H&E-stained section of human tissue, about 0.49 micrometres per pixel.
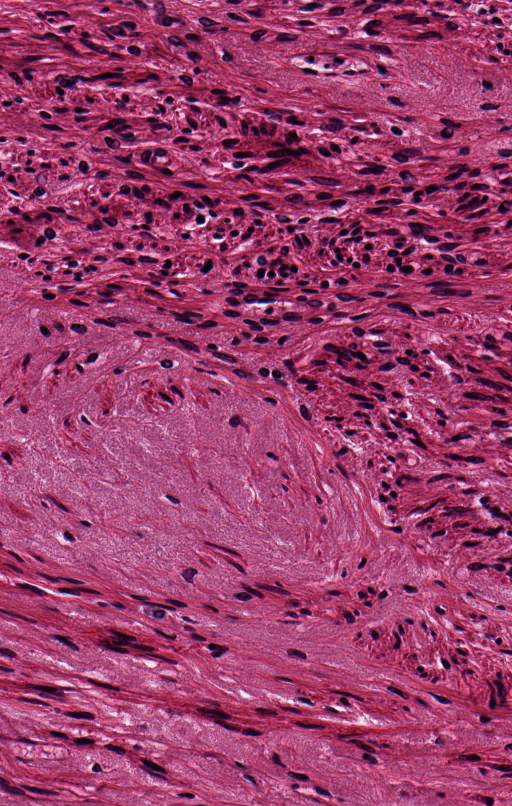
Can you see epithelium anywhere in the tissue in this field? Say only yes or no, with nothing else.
No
